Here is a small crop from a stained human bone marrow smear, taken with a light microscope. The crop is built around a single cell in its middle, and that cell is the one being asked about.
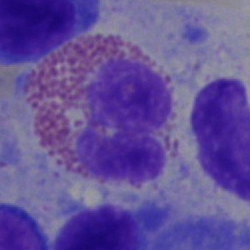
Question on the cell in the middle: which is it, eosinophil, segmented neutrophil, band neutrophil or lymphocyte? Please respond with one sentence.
On this slide crop, the central cell is an eosinophil.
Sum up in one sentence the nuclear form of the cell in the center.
In short, this nucleus is segmented into two or more parts.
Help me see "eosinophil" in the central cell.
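This cell is an eosinophil, and checking the picture against that name goes point by point. First, the granules: coarse reddish-pink granules fill the cytoplasm, and they are round and fairly uniform in size.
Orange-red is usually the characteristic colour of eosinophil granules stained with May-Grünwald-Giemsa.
Set against that, the granules here have a reddish cast, but their shade is reddish-pink rather than orange-red. Second, their spread: the granules are most densely packed on the left side of the cell. Third, the nucleus: it lies in the right half of the cell.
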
